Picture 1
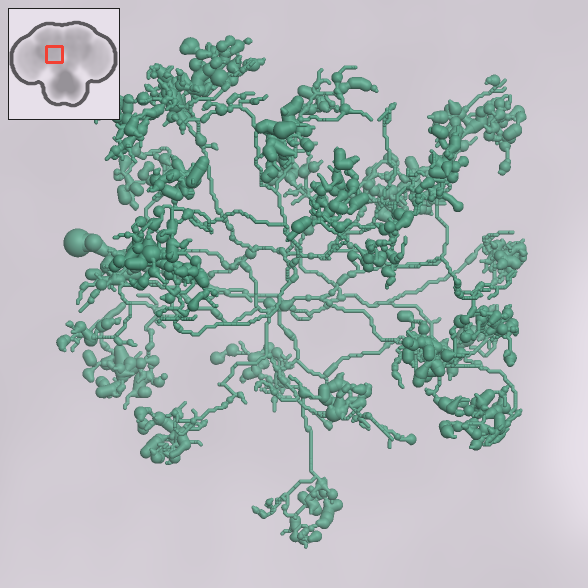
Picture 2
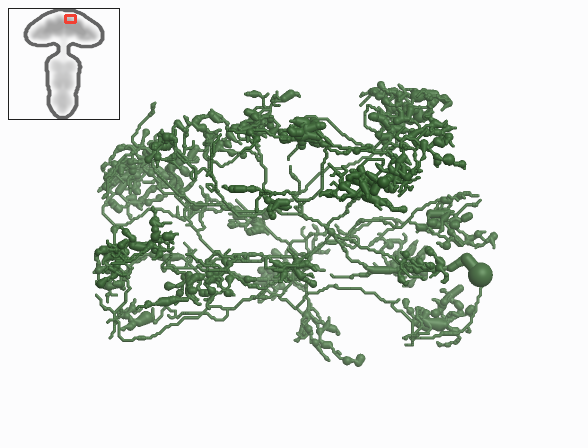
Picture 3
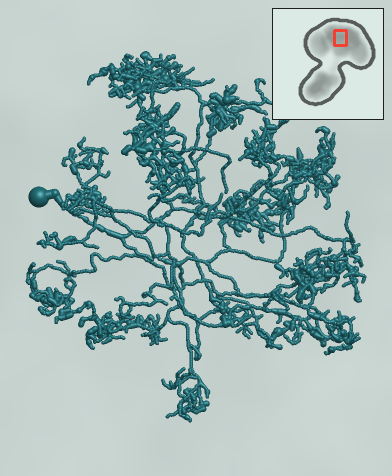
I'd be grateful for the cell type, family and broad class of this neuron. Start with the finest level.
lLN2P_b; hemilineage ALl1_dorsal; central-brain intrinsic neuron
